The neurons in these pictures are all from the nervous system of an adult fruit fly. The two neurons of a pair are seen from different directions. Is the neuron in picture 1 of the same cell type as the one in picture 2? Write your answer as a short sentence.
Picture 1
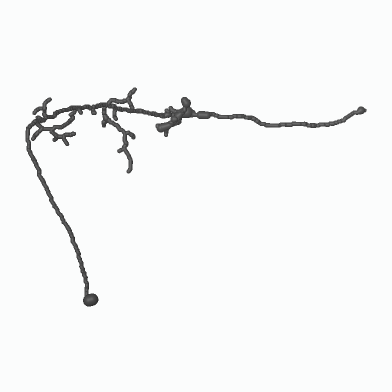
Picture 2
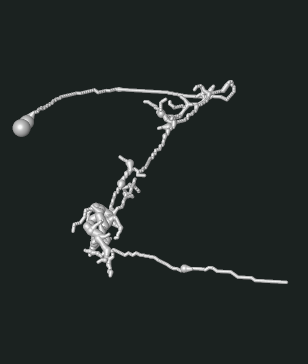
They are of different cell types.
